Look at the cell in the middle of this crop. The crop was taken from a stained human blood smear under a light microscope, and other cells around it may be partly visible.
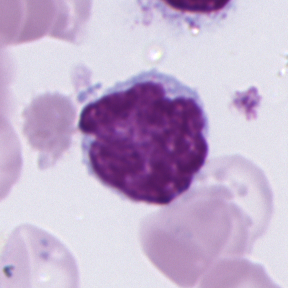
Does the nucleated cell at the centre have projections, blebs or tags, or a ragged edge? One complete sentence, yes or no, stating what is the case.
Yes, the edge of this cell is rough, not smooth.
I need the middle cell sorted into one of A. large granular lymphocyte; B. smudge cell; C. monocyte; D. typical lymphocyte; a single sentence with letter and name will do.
Option D is accurate; the centrally placed cell is a typical lymphocyte.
